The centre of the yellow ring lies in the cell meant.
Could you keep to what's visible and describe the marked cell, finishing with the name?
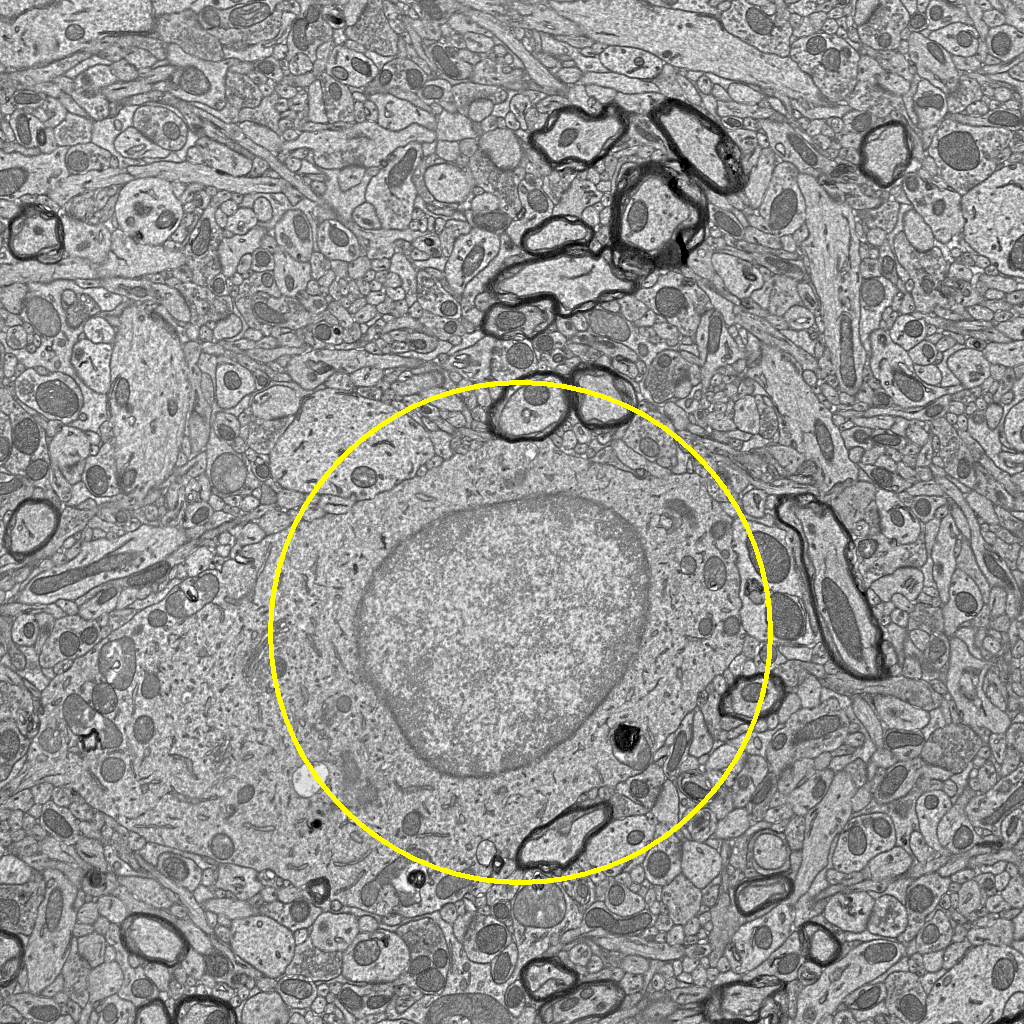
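Look inside the ring and you'll find the nucleus whole, with a rounded outline. Its envelope runs smoothly, no deep folds. Chromatin is fine and evenly spread, just a thin darker band along the envelope. Below and to the right of the nucleus, one very dark dense body sits in the cytoplasm. So: an oligodendrocyte.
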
